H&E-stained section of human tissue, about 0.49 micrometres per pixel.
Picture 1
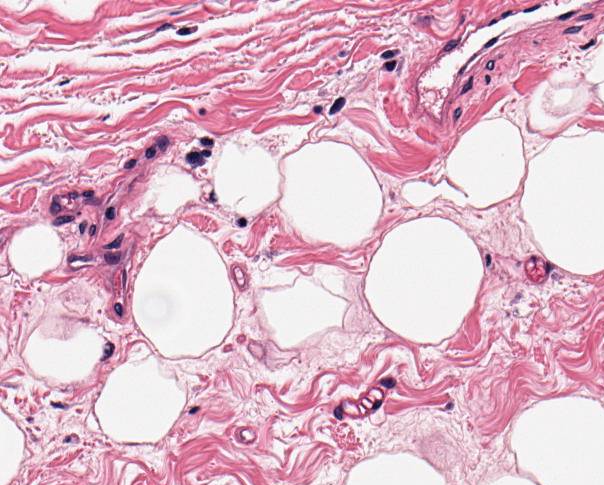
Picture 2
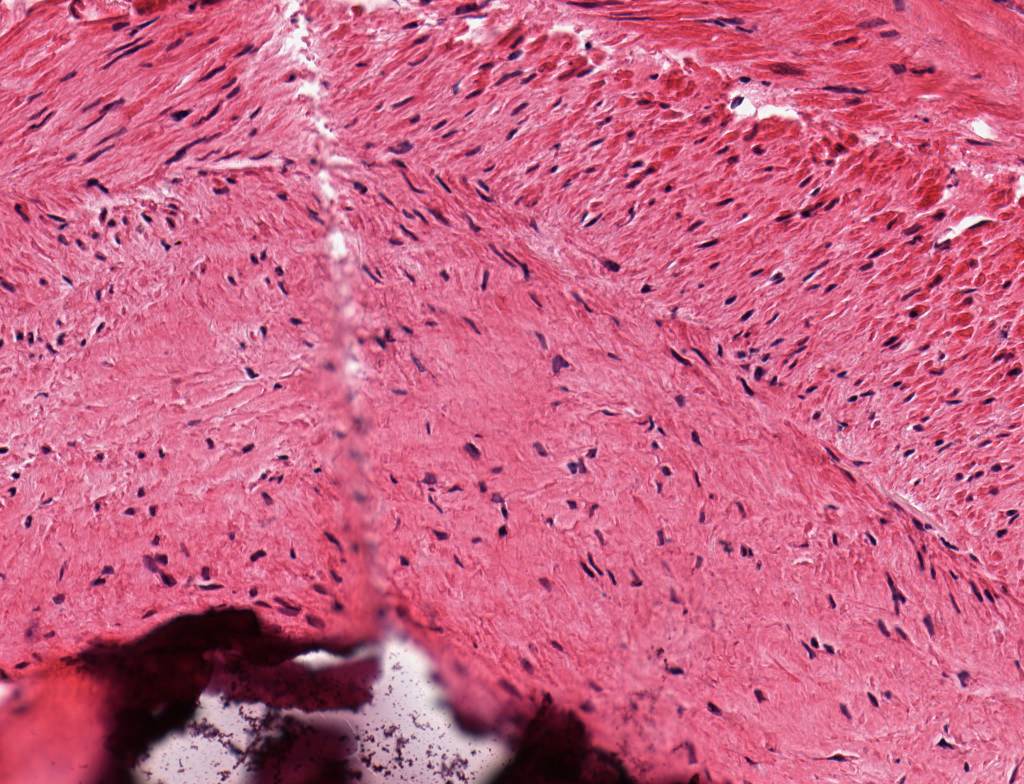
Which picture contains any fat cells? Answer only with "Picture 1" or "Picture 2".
Picture 1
